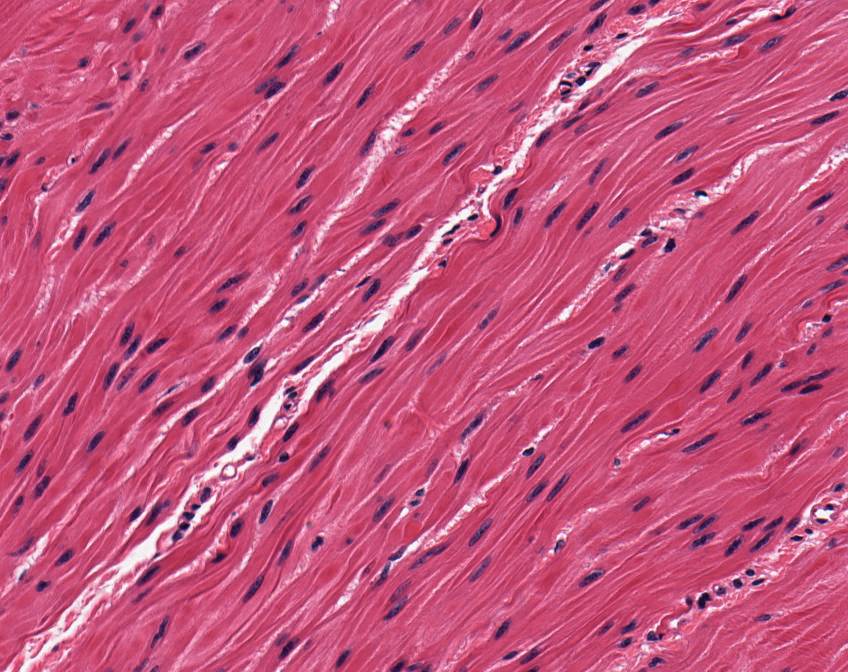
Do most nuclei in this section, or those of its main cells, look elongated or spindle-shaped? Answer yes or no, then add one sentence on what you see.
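Yes. The nuclei are elongated and spindle-shaped, lying parallel to the long axis of the fibres.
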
